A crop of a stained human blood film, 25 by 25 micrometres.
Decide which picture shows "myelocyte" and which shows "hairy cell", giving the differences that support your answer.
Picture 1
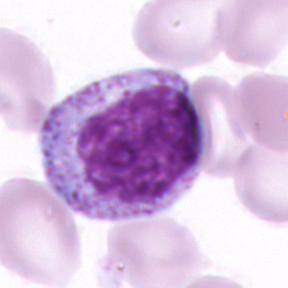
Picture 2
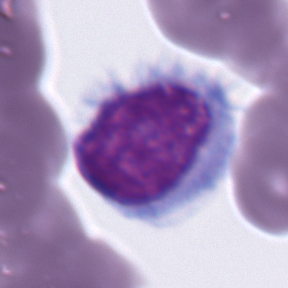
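The myelocyte is in picture 1 and the hairy cell in picture 2. The myelocyte has a rounded, smooth outline with no projections from its surface. The hairy cell shows fine hair-like projections, clearest along its upper border.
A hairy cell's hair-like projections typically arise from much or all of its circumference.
Fine reddish-purple granules are scattered throughout the myelocyte's pale greyish-blue cytoplasm. The hairy cell's cytoplasm is pale blue, and no granules are visible in it.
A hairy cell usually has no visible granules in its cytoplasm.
In the myelocyte the nucleus is a single rounded mass that is not divided into lobes. Its dark purple chromatin is clumped, with paler patches between the clumps.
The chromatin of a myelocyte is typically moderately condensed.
The myelocyte measures about 15 by 13 micrometres. Its nucleus fills about 50% of the cell's area and lies toward the right, and the broadest band of cytoplasm is on the left side of the nucleus. Red cells lie to the left and right of the hairy cell without overlapping it.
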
